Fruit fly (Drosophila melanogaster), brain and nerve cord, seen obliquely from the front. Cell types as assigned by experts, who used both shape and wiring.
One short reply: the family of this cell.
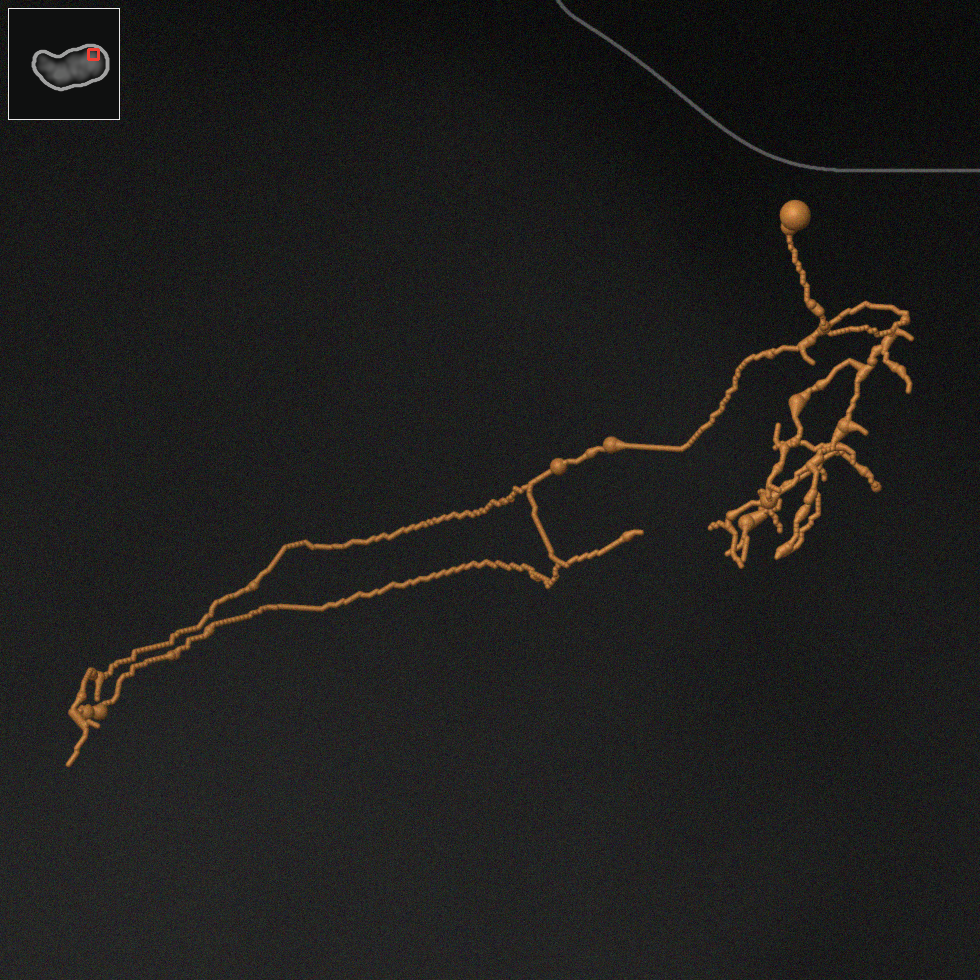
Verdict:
Tm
